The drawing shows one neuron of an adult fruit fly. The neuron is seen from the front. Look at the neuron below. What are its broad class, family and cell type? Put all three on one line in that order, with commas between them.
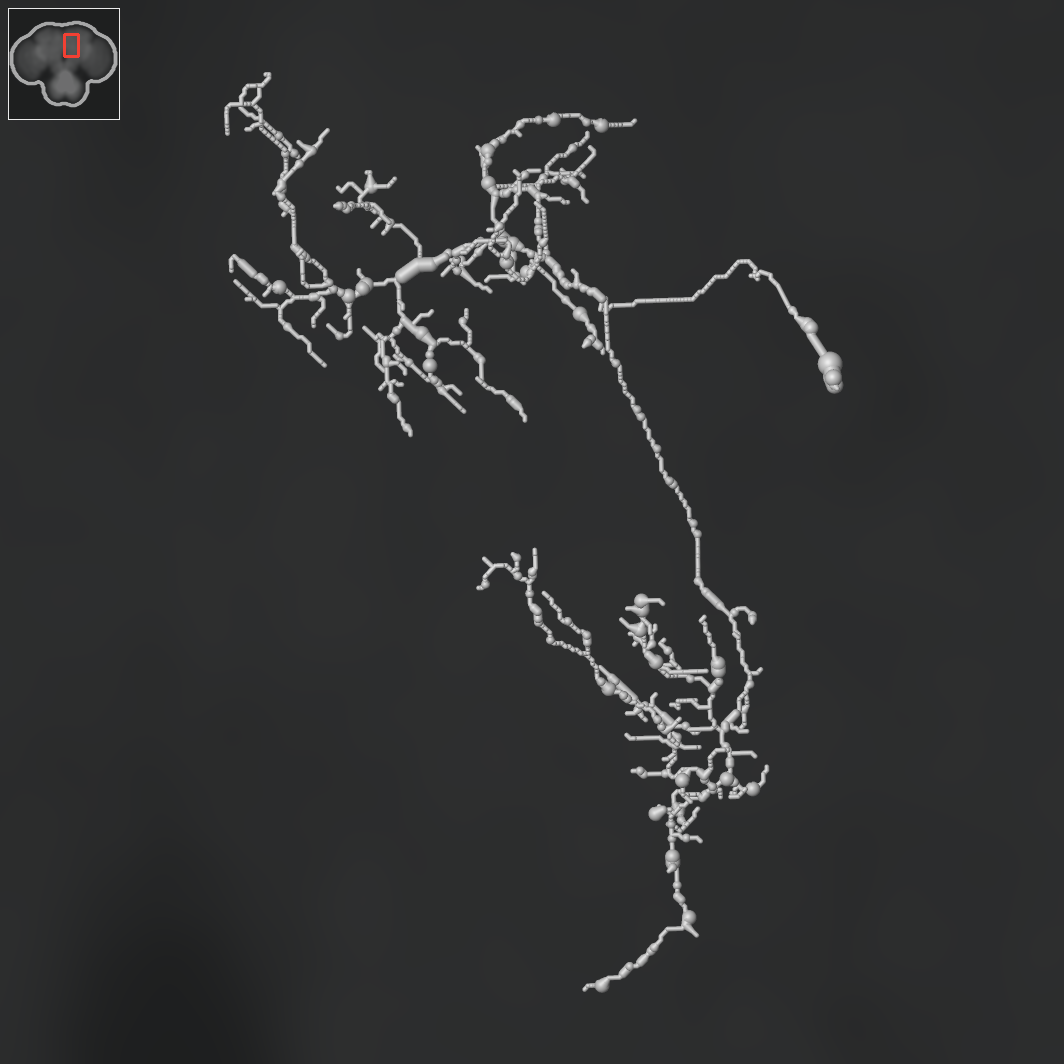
central-brain intrinsic neuron, hemilineage CREa2_ventral, CB2846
